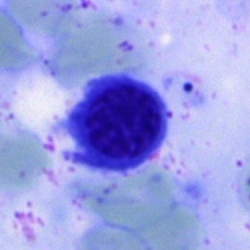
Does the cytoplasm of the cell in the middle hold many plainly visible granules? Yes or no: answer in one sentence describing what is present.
No, the cytoplasm of this cell holds no visible granules.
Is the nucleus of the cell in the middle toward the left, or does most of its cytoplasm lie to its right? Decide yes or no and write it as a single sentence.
No, what lies toward the right is the nucleus of the cell.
